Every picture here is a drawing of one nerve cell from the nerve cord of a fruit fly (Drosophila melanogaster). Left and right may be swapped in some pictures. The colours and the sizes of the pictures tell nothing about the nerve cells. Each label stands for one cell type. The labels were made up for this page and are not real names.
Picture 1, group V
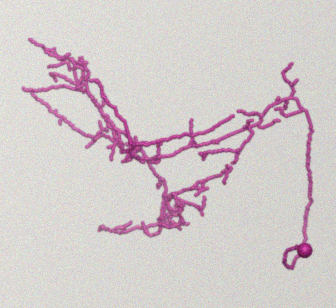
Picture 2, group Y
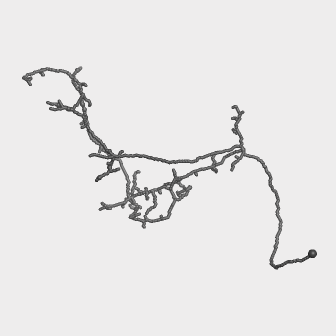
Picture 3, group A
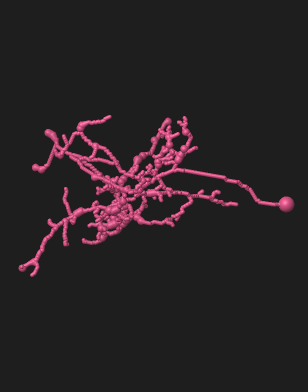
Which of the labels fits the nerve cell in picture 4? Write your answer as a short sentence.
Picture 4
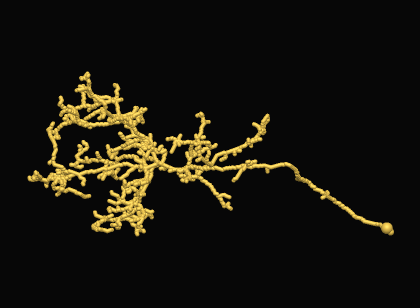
It belongs to group Y.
